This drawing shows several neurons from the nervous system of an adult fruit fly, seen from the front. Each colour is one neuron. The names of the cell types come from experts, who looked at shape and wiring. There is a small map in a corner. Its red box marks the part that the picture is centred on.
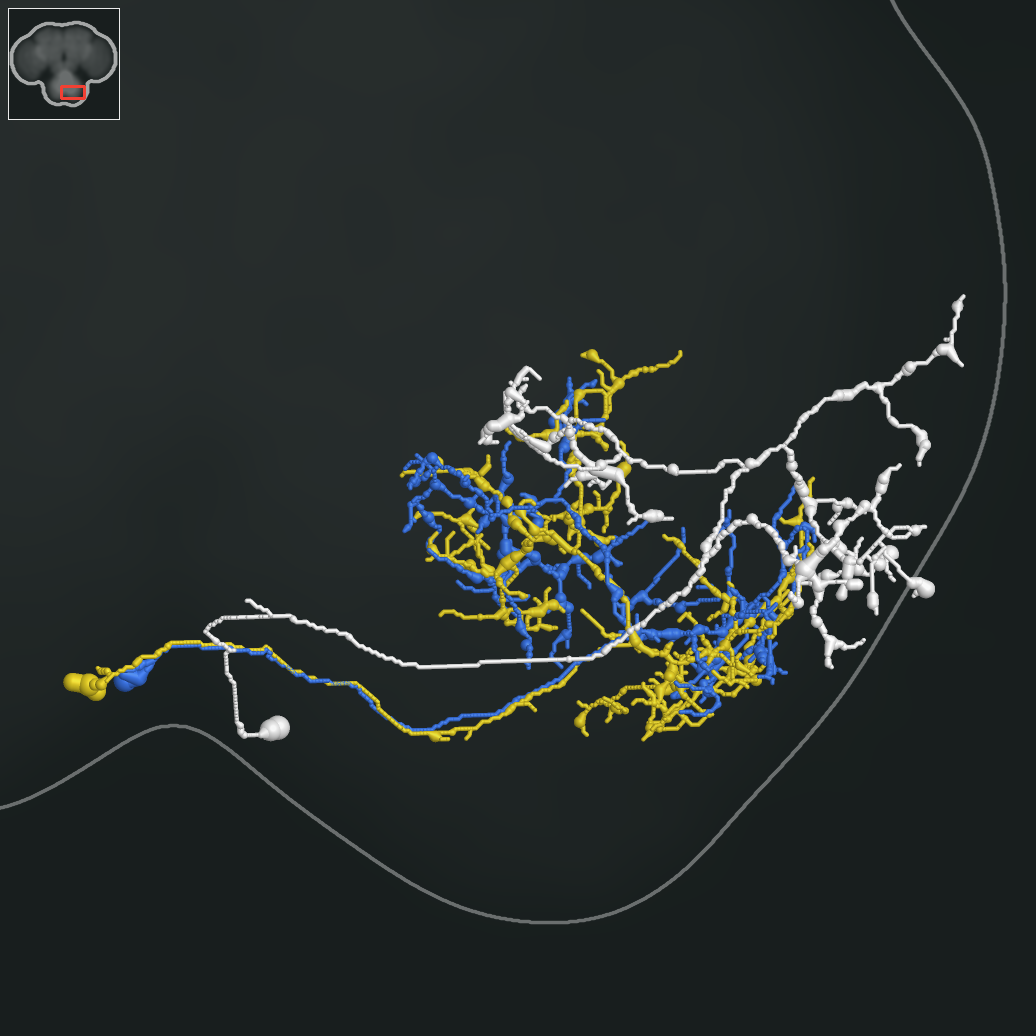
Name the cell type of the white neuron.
IN13B076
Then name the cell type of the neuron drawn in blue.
IN13B082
